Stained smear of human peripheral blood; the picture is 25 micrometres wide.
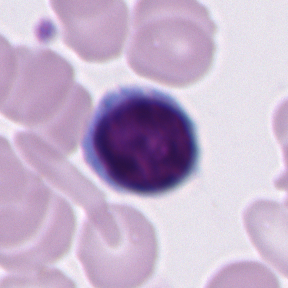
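A typical lymphocyte at the centre of a stained peripheral blood smear under the light microscope. Its nucleus is round in outline and about 9 micrometres across, with dark purple, densely clumped chromatin. Pale blue cytoplasm forms only a thin rim around the nucleus, widest on the left side of the cell.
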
